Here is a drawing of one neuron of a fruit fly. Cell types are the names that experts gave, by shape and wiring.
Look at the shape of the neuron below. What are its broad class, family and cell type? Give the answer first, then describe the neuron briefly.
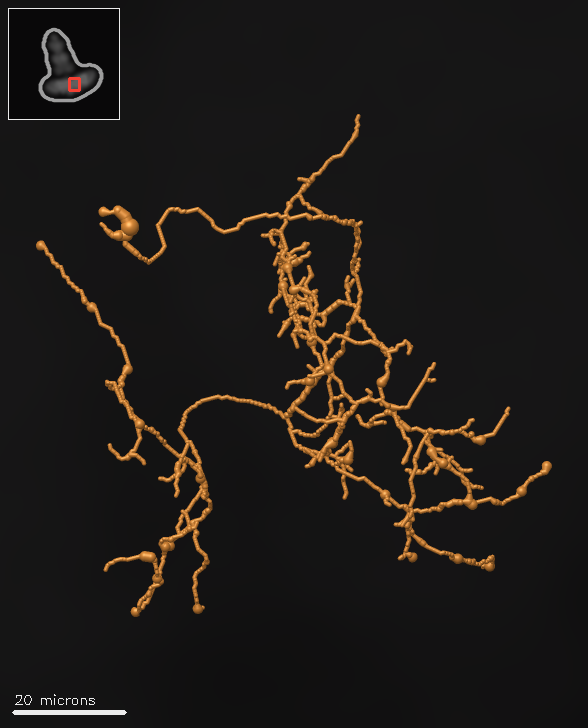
It is a central-brain intrinsic neuron. The family is hemilineage SMPad3. It is of cell type CB1478. From left to right in the picture it spans about 90 microns. Dozens of branch ends can be seen.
